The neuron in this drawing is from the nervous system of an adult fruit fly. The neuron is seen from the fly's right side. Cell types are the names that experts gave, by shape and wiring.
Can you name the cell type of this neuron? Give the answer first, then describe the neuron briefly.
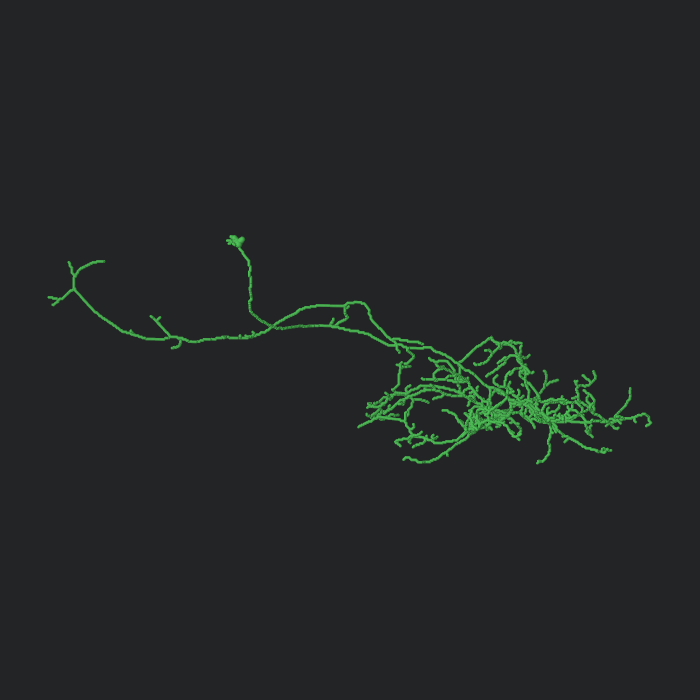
It is of cell type IN11A016. Its broad class is nerve-cord intrinsic neuron. The picture shows dozens of branch ends. In this view it is more than twice as wide as it is tall.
